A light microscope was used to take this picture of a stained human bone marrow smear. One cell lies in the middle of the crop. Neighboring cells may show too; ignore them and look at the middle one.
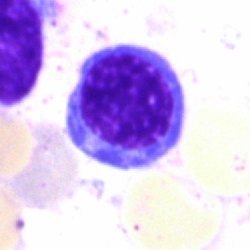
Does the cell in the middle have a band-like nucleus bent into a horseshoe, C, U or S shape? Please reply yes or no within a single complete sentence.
No, the cell's nucleus is gathered into one compact round or oval mass.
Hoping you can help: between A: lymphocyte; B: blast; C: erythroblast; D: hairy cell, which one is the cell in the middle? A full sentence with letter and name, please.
The middle of the crop holds an erythroblast, which points to option C.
